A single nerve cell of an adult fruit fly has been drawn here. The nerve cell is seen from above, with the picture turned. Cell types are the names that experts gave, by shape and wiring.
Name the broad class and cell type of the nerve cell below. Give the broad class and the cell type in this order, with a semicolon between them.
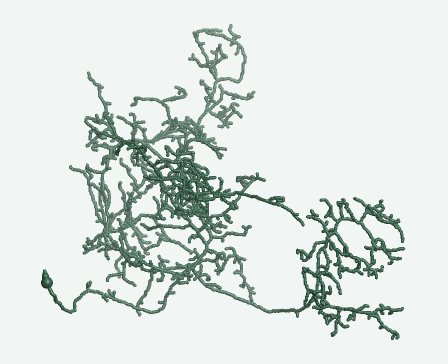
central-brain intrinsic neuron; SMP418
